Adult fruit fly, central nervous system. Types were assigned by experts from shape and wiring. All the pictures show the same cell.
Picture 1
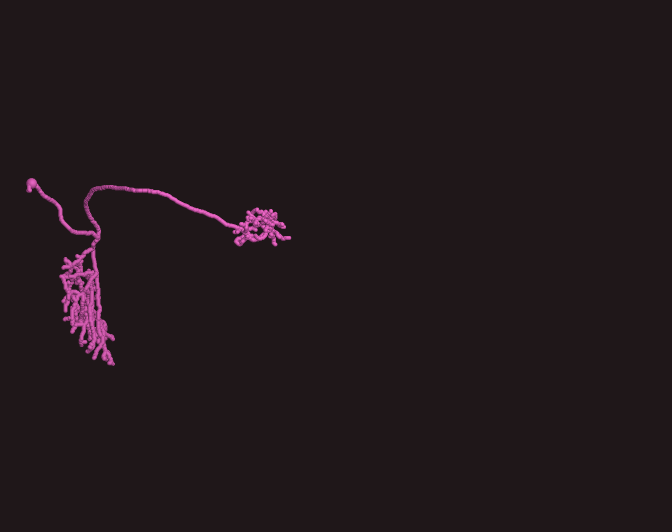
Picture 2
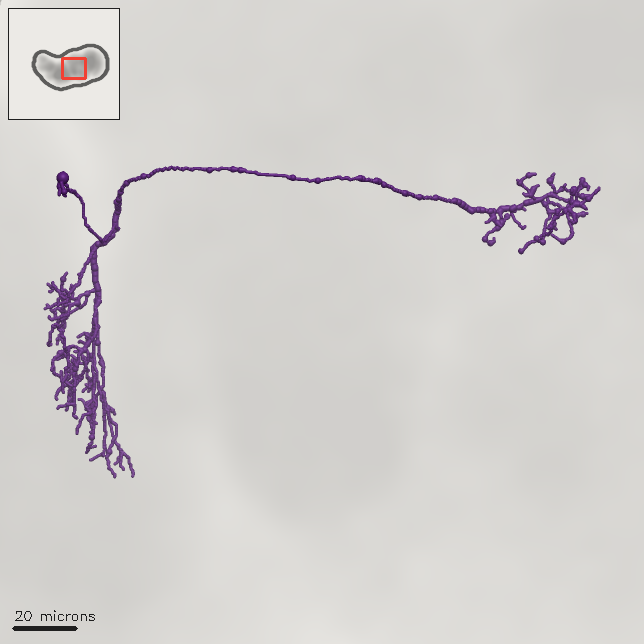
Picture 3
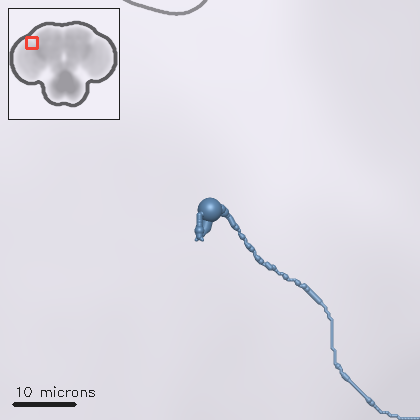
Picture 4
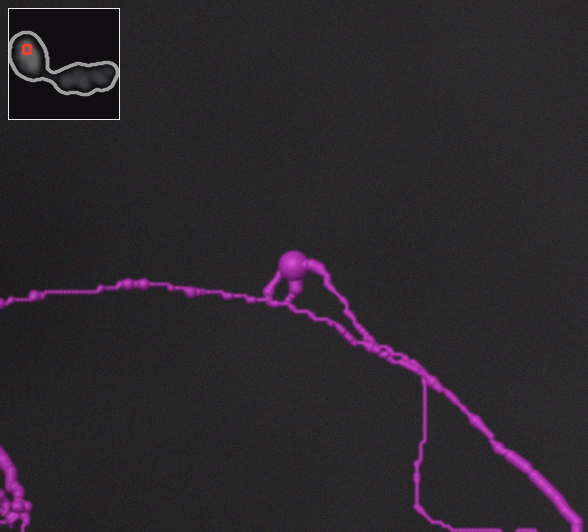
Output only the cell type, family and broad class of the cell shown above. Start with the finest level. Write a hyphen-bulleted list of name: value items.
- cell type: LC33
- family: hemilineage SLPa&l1_lateral
- broad class: visual projection neuron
